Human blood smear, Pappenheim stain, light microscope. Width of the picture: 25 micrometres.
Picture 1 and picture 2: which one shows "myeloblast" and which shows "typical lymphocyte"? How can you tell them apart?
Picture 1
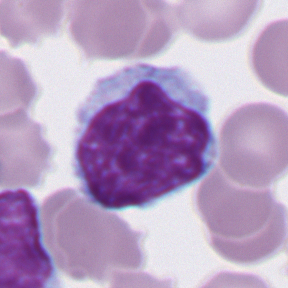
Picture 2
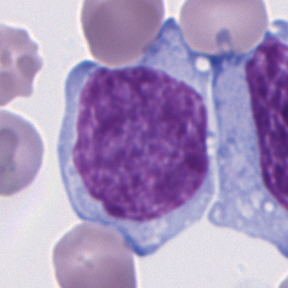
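The cell in picture 1 is a typical lymphocyte; the cell in picture 2 is a myeloblast. Chromatin: in picture 1 it is dark purple and clumped, with small paler gaps between the clumps.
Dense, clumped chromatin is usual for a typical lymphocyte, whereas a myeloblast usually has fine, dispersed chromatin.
Cytoplasm: the lymphocyte's is pale greyish-blue, while the myeloblast's is pale blue and stained a deeper blue along the cell edge than near the nucleus. Outline: the myeloblast is irregular and angular rather than smoothly round, while the lymphocyte's upper-left margin looks ragged with tiny irregular projections. Nucleus: the myeloblast's measures about 13 micrometres across. Shared features: neither cell shows granules in its cytoplasm, and the lymphocyte has no clear vacuoles either. Surroundings: another nucleated cell lies directly against the right side of the myeloblast, while the lymphocyte is surrounded by red cells, with part of another nucleated cell at the lower-left corner of the picture.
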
